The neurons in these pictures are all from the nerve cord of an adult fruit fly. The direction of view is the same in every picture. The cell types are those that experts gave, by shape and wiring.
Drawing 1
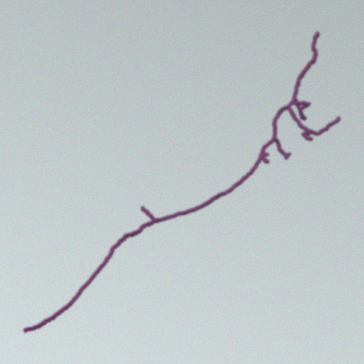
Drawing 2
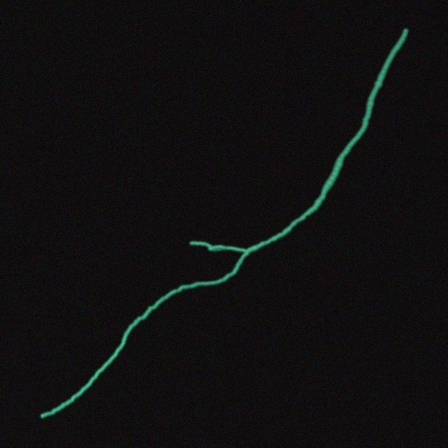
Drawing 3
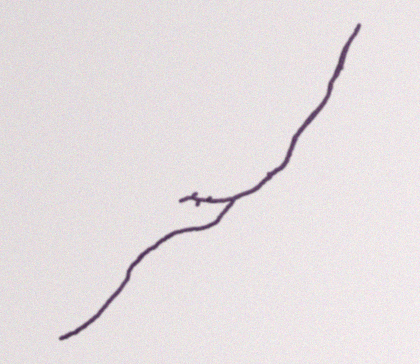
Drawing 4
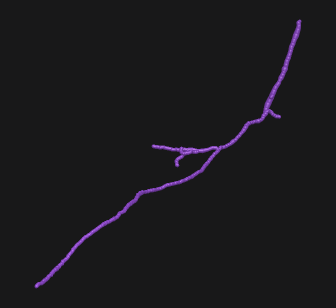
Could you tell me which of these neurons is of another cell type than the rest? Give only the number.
1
